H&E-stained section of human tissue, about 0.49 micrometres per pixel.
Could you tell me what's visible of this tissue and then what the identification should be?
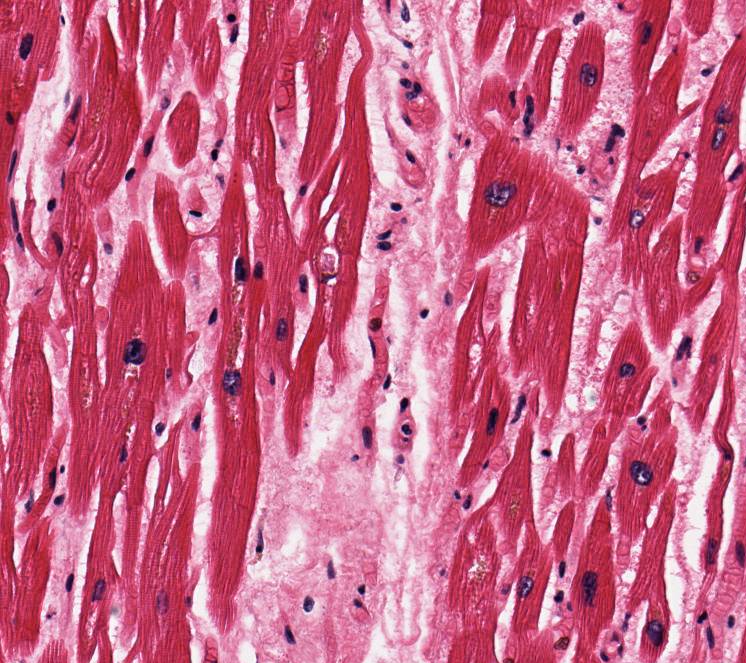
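Running mainly from top to bottom of the field, the red-staining muscle fibres show fine cross-striations. Several muscle-cell nuclei are enlarged, dark and irregular in outline. Fine yellow-brown granules lie in the cytoplasm beside several muscle-cell nuclei. This tissue is the left ventricle of the heart.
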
